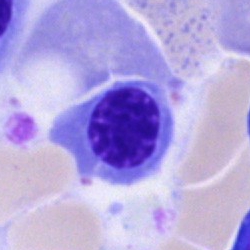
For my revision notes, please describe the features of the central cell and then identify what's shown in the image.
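The chromatin is dark purple and coarsely clumped. No granules are visible in the cytoplasm, which is widest on the left side of the nucleus. The cell outline is irregular and angular, drawn out into a pointed extension to the left. This cell is an erythroblast.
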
